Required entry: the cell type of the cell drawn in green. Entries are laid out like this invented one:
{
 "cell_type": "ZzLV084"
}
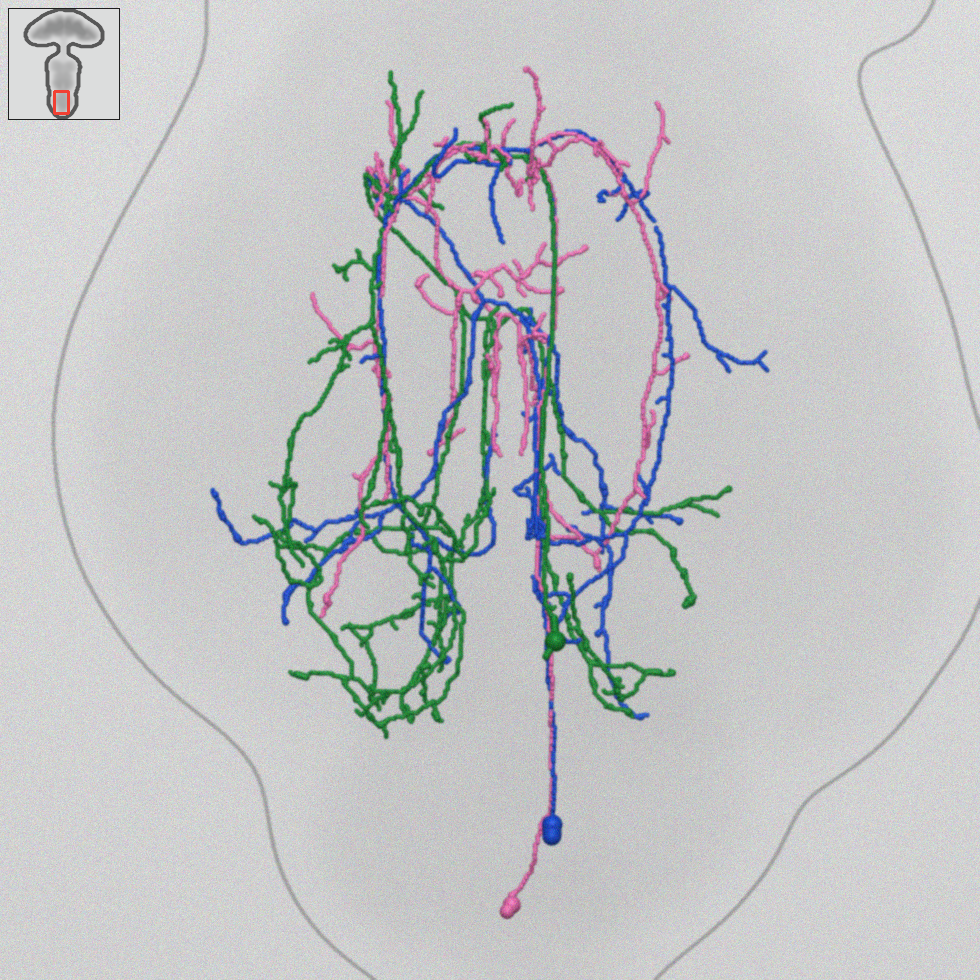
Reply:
{
 "cell_type": "IN12B038"
}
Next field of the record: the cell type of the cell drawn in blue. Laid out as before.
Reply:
{
 "cell_type": "IN12B057"
}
